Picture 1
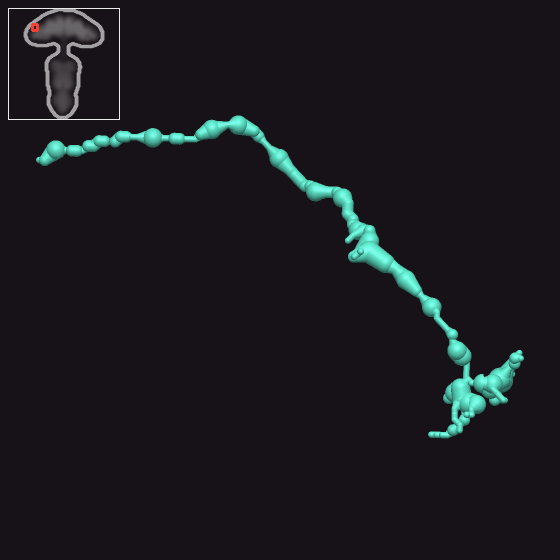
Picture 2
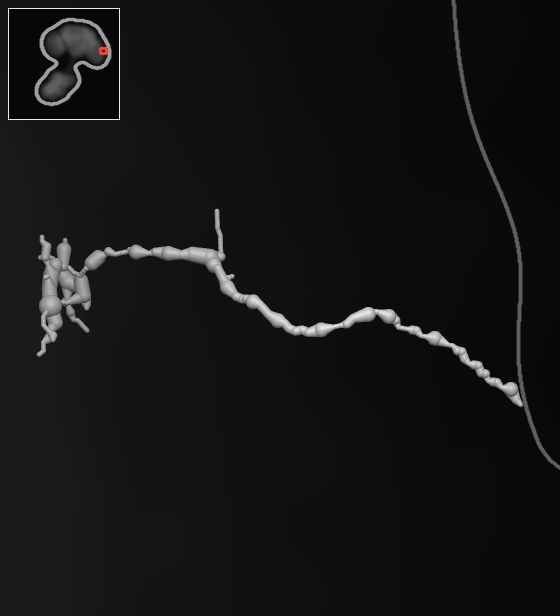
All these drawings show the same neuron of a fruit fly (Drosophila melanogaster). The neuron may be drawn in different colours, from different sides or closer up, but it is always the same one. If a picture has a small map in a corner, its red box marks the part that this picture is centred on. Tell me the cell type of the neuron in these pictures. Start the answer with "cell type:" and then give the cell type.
cell type: L3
